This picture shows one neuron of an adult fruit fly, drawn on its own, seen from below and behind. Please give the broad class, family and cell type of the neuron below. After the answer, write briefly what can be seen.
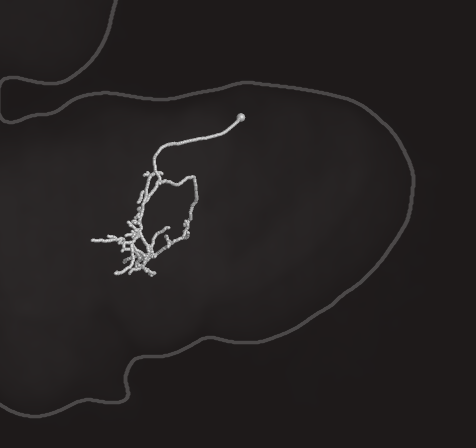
This is a central-brain intrinsic neuron. The family is hemilineage VPNp&v1_posterior. Its cell type is AVLP486. The cell body is at the top of the picture. In this view it is about as wide as it is tall.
